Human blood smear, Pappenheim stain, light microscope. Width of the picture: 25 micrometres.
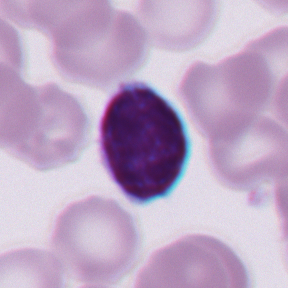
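Typical lymphocyte, central nucleated cell, peripheral blood smear. Nucleus fills nearly entire cell; no broad band of cytoplasm around it. Chromatin dense, dark purple throughout. No nucleoli discernible.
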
